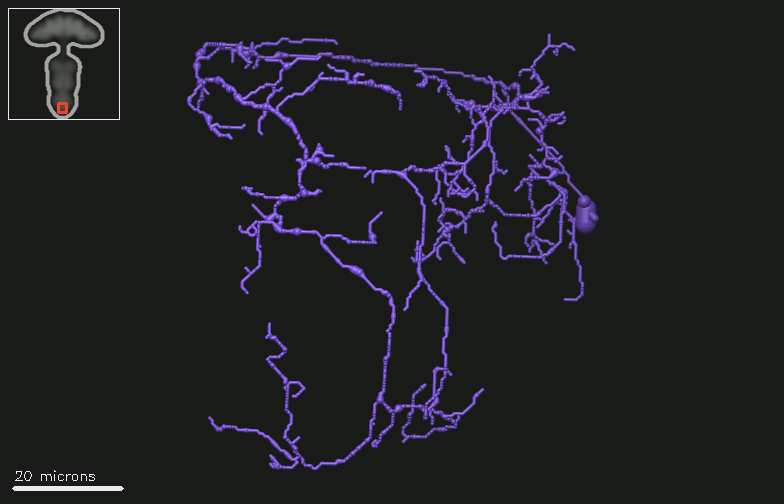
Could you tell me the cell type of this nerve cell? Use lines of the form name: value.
cell type: IN14A029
